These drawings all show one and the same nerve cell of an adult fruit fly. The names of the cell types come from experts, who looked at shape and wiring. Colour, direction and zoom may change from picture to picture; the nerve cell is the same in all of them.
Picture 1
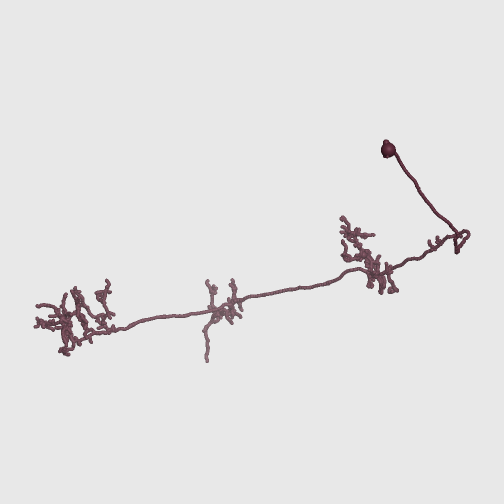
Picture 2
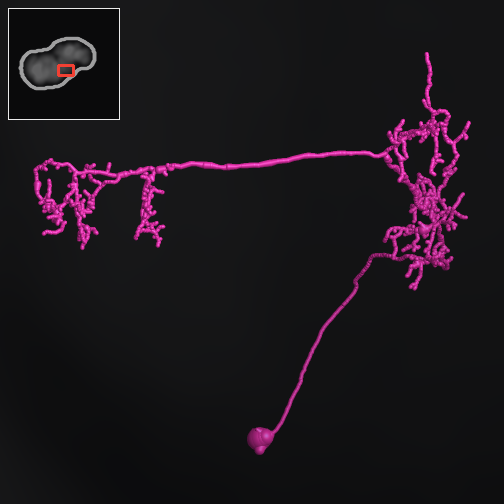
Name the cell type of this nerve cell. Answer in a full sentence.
The cell type is TmY17.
